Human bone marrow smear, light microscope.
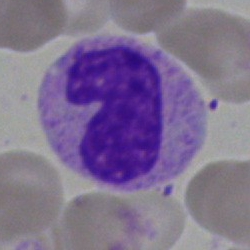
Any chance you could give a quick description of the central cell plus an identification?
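There's a deep notch on the left side of the nucleus, which makes it kidney-shaped. Chromatin's dark purple and coarsely clumped, with small paler spots. The cytoplasm is moderate in amount and pale lilac, with fine purple granules scattered all through it. So, a band neutrophil.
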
